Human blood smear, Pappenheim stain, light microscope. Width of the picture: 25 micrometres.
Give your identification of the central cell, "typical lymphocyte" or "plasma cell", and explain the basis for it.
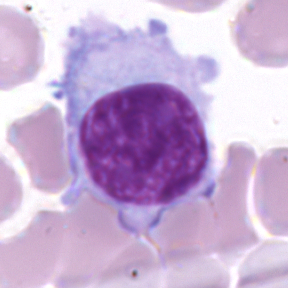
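It's a plasma cell. What decides it is the nucleus, lying in the lower part of the cell with most of the cytoplasm above.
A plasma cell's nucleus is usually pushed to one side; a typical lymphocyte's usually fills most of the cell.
The cytoplasm is pale greyish blue, with small rounded blebs bulging at the top and upper right.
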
